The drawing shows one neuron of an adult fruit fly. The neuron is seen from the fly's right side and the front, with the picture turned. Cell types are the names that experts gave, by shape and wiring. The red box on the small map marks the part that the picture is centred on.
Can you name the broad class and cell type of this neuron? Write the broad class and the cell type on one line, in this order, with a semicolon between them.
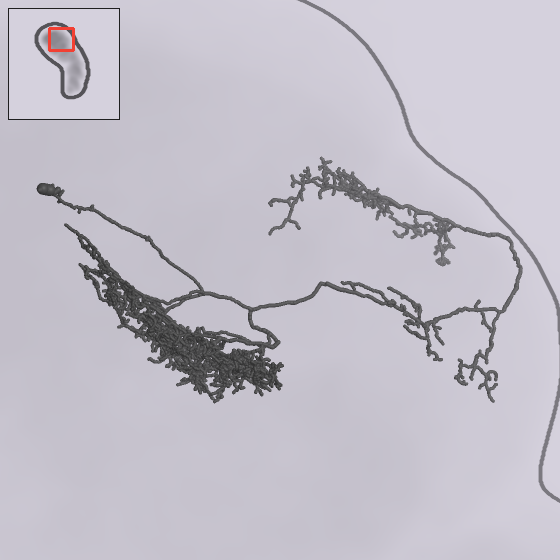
central-brain intrinsic neuron; LAL119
